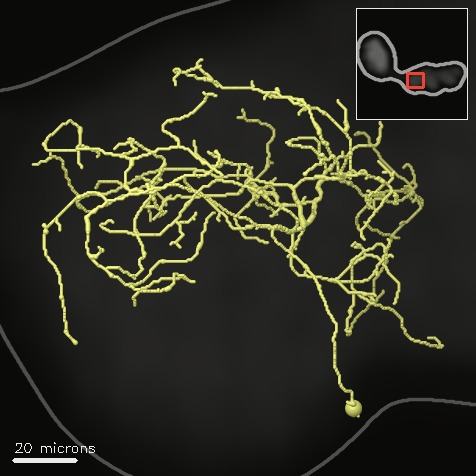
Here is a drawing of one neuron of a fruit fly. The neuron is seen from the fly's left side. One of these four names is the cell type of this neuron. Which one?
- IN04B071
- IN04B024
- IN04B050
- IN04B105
IN04B024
